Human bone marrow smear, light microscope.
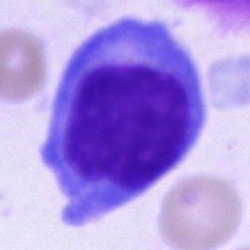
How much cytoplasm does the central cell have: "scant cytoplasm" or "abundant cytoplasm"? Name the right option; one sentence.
Scant cytoplasm surrounds the nucleus of this cell.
